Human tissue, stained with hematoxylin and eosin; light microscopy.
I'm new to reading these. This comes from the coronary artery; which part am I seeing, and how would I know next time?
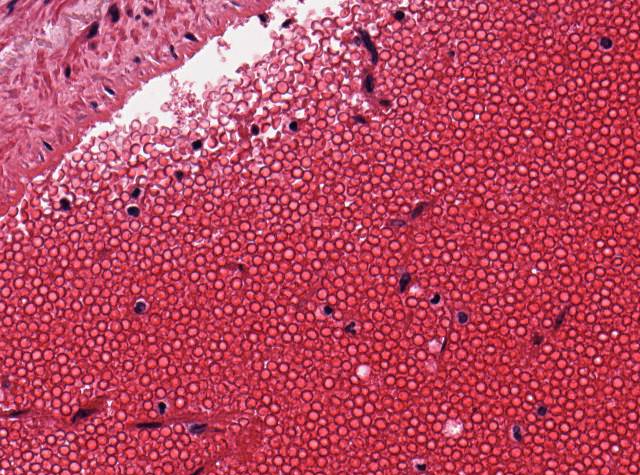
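I read this as blood in a vessel or clot. Red blood cells, round discs with paler centres, are packed tightly against one another across nearly the whole field. Scattered among them are single cells with small, dark, round nuclei.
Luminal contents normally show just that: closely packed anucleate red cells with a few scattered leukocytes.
A strip of pink fibrous tissue with elongated dark nuclei lies in the upper left corner.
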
